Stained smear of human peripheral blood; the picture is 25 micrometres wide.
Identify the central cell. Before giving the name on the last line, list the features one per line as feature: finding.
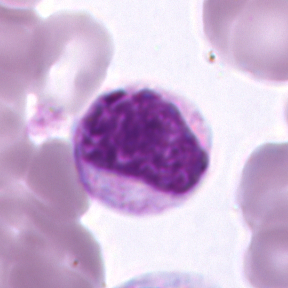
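Outline: round, smooth
Cell size: about 12 micrometres across
Nucleus position: off-centre, toward top
Nucleus size: about 12 by 9 micrometres, about 70% of cell area
Chromatin: dark purple, coarsely clumped, paler streaks between clumps
Cytoplasm: pale lilac crescent, mostly below nucleus
Name: metamyelocyte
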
